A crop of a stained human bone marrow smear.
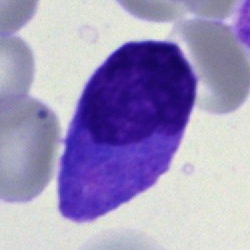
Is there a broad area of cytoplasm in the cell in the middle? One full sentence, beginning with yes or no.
Yes, it is abundant cytoplasm that surrounds its nucleus.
